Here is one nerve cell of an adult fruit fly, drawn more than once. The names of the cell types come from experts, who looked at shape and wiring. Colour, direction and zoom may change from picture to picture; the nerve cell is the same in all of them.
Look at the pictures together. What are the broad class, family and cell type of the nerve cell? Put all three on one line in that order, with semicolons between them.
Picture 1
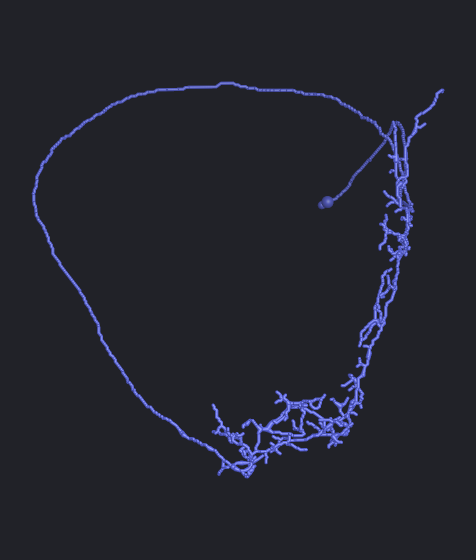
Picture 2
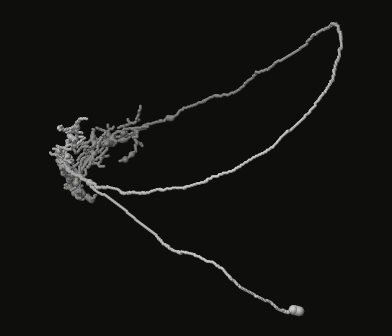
central-brain intrinsic neuron; hemilineage SLPa&l1_lateral; CB3759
